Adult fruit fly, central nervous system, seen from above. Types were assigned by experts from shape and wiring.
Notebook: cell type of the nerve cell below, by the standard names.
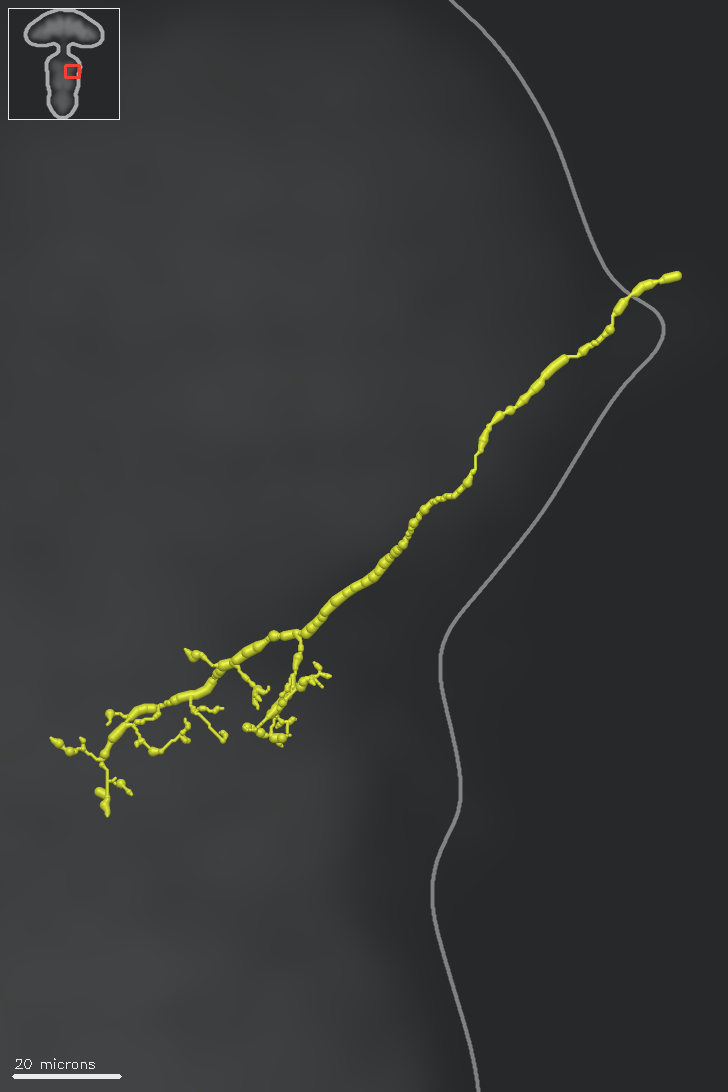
SNta04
